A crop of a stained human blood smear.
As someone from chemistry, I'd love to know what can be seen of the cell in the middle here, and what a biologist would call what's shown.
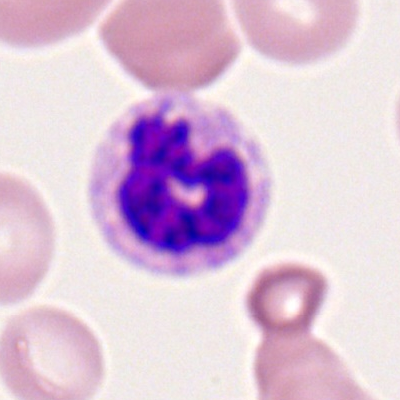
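Checking the outline first: it is round and smooth. Next, the nucleus curves around a small pale gap near the cell's centre. Its outer edge is knobbly and lobed. Last, the cytoplasm is pale pinkish-lilac. The cell is a segmented neutrophil.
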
